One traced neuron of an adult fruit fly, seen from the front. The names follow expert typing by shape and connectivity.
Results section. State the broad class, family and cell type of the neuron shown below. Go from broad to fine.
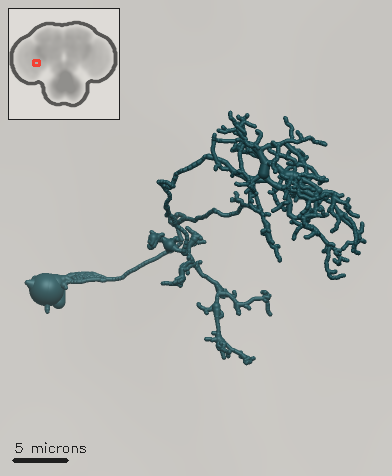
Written: optic-lobe intrinsic neuron; T; T5c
